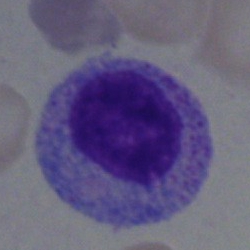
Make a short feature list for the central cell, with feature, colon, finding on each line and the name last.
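Outline: round
Chromatin: dark purple
Granules: fine, purple, scattered through the cytoplasm
Cytoplasm: broadest below and to the left of the nucleus
Name: myelocyte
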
